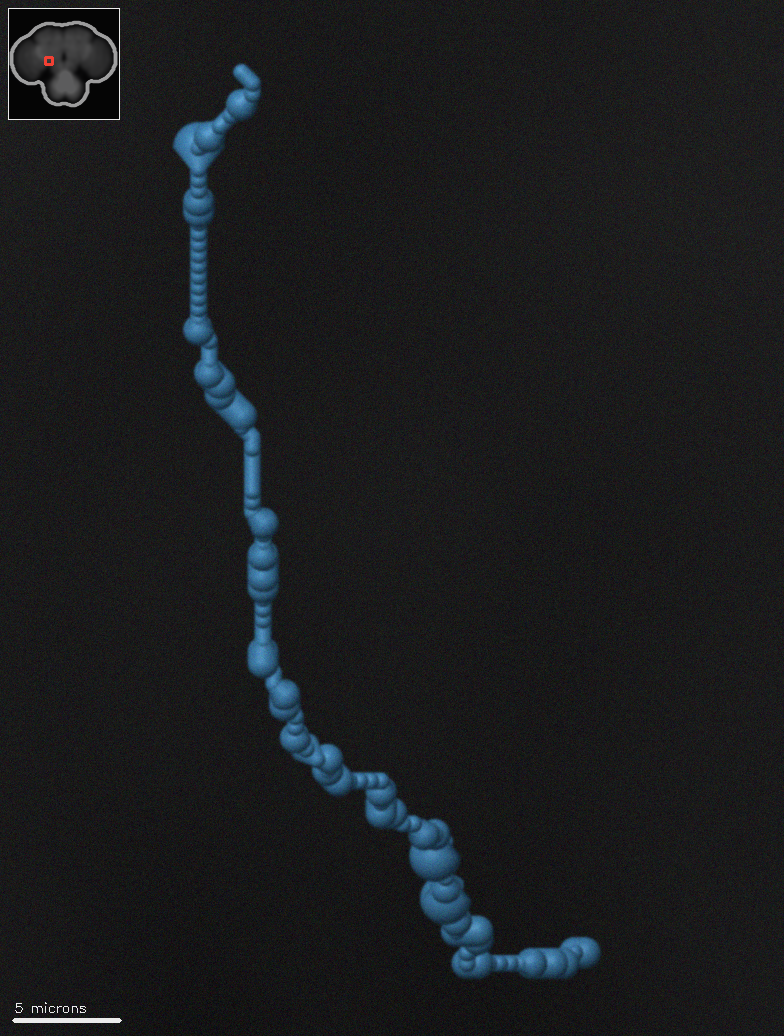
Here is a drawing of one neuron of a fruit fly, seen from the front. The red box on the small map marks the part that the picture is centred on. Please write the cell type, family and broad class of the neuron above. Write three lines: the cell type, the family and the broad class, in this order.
JO-B1_b
class mechanosensory
sensory neuron entering the brain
